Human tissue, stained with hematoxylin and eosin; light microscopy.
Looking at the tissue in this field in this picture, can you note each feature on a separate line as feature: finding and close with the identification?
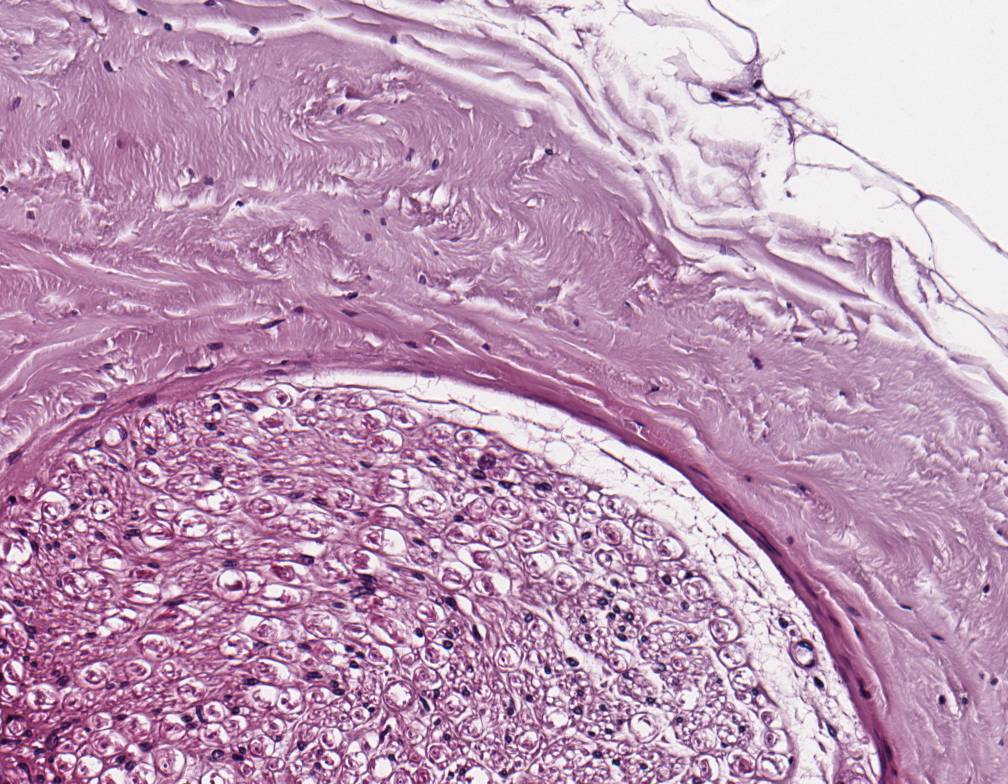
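Bundle: rounded, nerve fibres cut across, lower left.
Fibres: mostly small clear rings, each with central pink dot.
Edge: thin curved band of flattened cells, elongated nuclei.
Nuclei: small, dark, oval, scattered between fibres throughout.
Name: tibial nerve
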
